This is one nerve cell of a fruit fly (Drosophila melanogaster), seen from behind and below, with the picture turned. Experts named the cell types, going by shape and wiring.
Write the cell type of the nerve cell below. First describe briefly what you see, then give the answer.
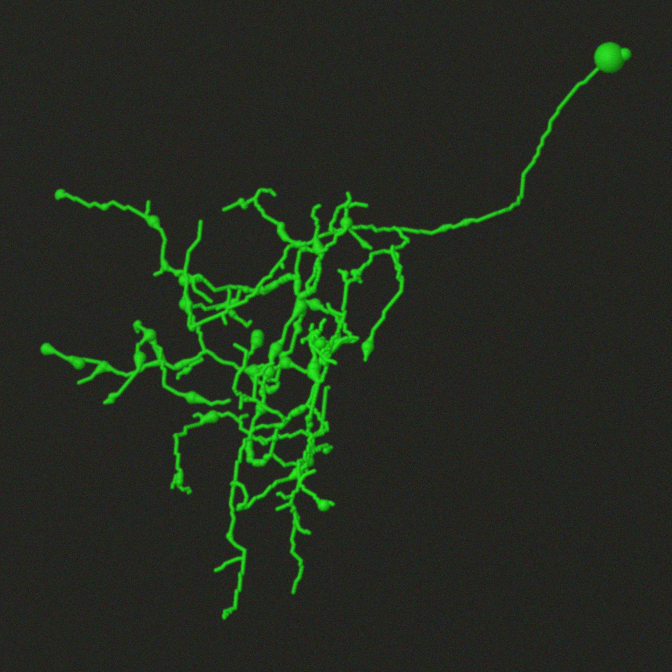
The cell body can be seen at the upper right of the picture. The picture shows dozens of branch ends. This is a central-brain intrinsic neuron. The cell type is GNG383.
